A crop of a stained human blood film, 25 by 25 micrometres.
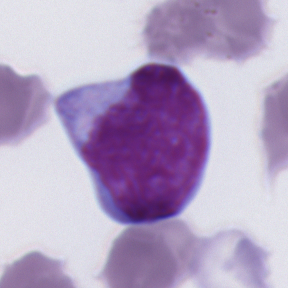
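Myeloblast, cell in the middle. Outline irregular, with an angular corner at upper left; cell about 14 micrometres across. Nucleus about 14 by 10 micrometres, set toward the right, filling about 80% of the cell's area. Cytoplasm pale greyish blue, widest on the left.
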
